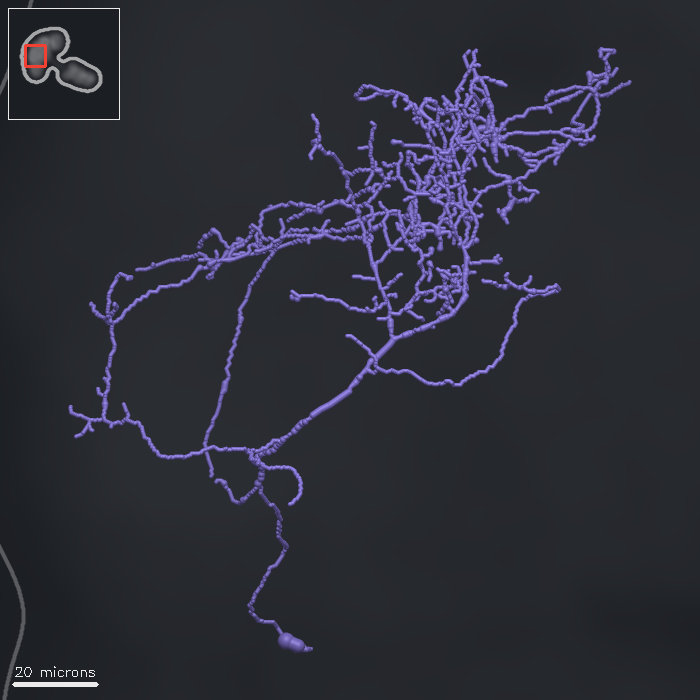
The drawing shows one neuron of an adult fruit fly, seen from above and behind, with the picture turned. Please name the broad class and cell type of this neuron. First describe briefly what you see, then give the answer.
It lies in the brain. Its cell body lies at the bottom of the picture. From top to bottom in the picture it spans about 150 microns. This is a central-brain intrinsic neuron. It is of cell type CL108.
